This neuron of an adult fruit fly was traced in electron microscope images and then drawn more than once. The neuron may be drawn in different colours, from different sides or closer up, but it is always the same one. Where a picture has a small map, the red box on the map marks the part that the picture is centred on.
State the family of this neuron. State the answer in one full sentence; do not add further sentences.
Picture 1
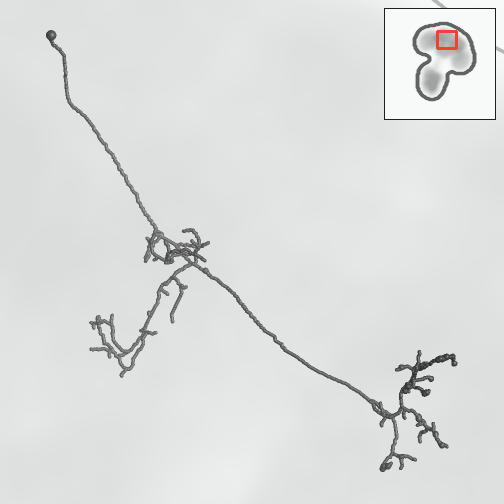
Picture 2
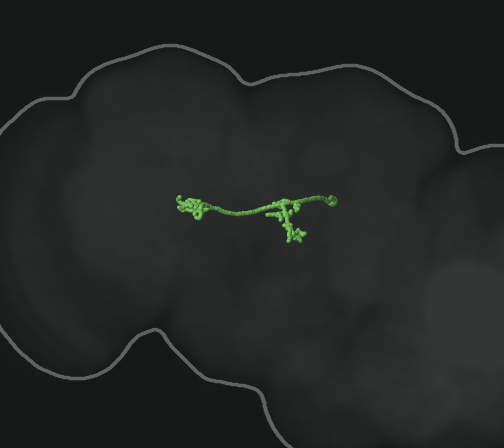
Of the families, hemilineage AOTUv3_ventral is the one for this neuron.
